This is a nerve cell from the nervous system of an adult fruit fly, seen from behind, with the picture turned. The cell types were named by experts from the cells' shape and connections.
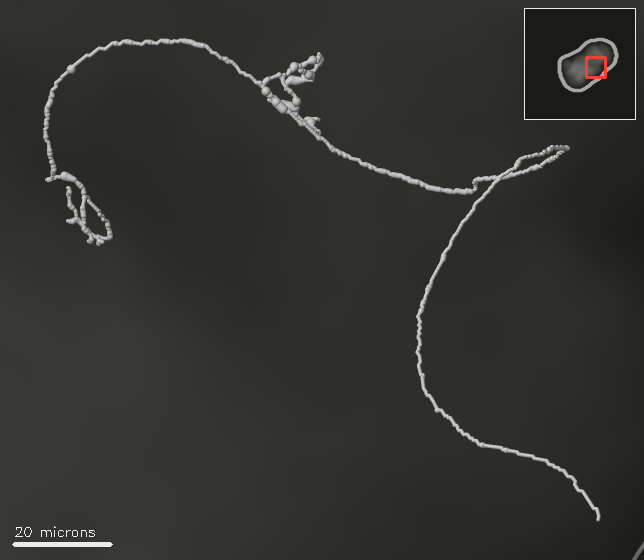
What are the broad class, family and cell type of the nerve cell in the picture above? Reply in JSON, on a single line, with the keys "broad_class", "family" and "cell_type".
{"broad_class": "sensory neuron entering the brain", "family": "class olfactory", "cell_type": "ORN_VM7d"}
